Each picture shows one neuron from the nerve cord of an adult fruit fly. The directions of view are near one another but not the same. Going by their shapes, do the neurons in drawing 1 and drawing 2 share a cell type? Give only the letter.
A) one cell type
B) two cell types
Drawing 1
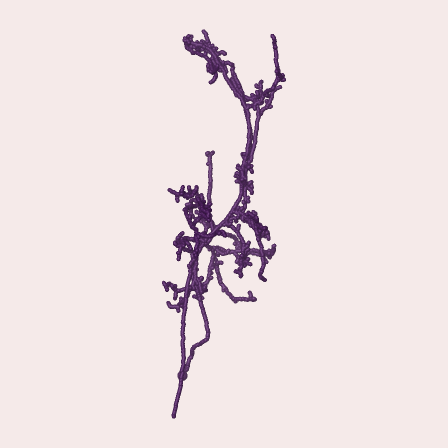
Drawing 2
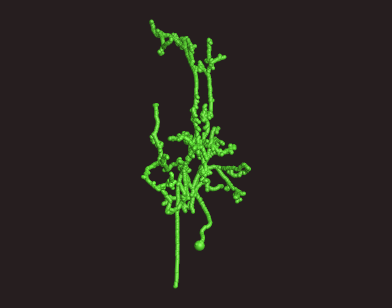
A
